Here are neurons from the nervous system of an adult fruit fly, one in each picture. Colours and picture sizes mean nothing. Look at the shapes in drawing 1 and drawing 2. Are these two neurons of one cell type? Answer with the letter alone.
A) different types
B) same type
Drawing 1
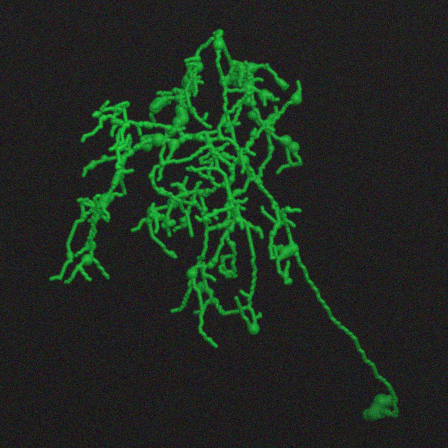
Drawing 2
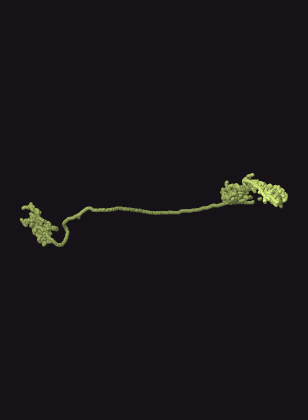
A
